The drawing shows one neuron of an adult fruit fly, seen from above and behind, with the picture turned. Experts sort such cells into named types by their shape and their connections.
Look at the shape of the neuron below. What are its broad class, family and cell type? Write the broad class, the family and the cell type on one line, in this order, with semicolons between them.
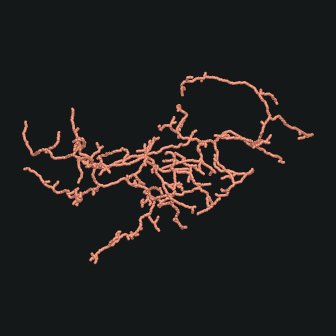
central-brain intrinsic neuron; hemilineage VLPd&p1_posterior; SLP328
